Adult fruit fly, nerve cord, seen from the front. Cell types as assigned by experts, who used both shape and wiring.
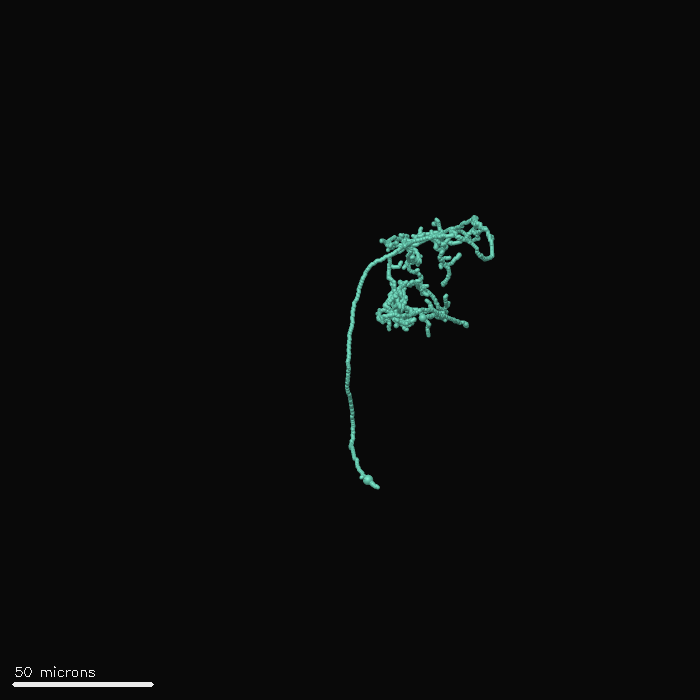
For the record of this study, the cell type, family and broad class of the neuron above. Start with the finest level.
IN02A048; hemilineage 02A; nerve-cord intrinsic neuron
